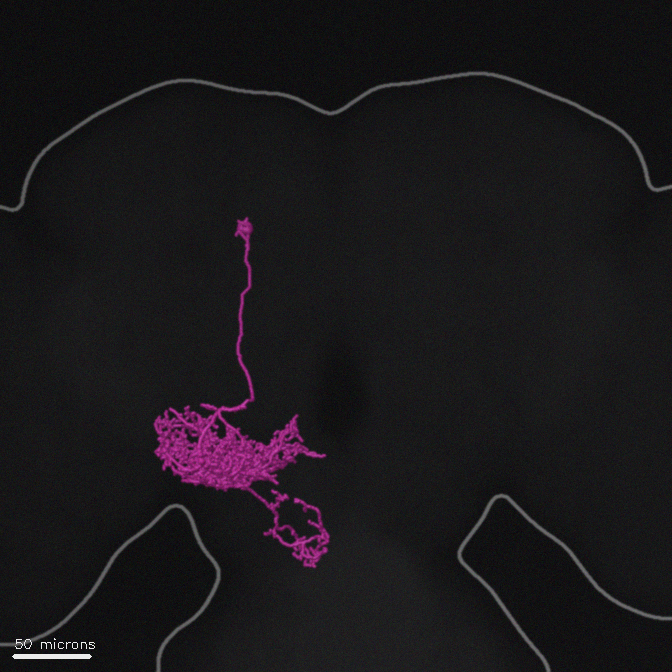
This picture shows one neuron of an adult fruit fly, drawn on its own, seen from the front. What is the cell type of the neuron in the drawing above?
SAD093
